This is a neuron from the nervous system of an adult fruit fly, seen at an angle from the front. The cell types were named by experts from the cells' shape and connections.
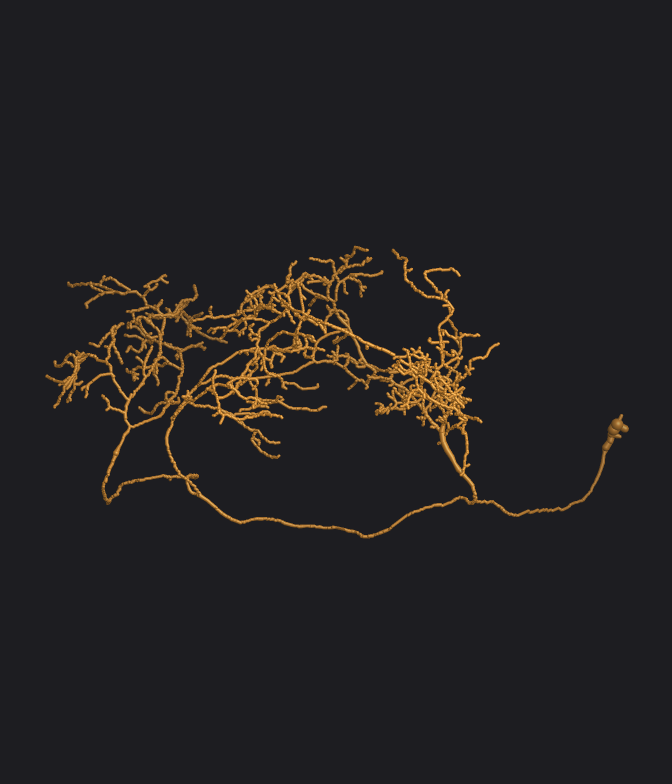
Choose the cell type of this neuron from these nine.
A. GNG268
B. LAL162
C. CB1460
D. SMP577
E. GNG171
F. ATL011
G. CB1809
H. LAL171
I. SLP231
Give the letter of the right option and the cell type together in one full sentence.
What the neuron is, by cell type, is SMP577, option D.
